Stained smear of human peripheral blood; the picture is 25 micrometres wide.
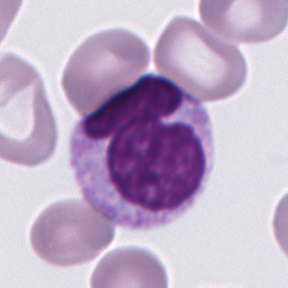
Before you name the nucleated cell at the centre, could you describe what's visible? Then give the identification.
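First, the outline: round and smooth. I can't make out any nucleoli in the nucleus. Many fine, dust-like violet granules fill the cytoplasm. The cytoplasmic rim looks widest on the left and lower side of the nucleus. So this is a segmented neutrophil.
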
